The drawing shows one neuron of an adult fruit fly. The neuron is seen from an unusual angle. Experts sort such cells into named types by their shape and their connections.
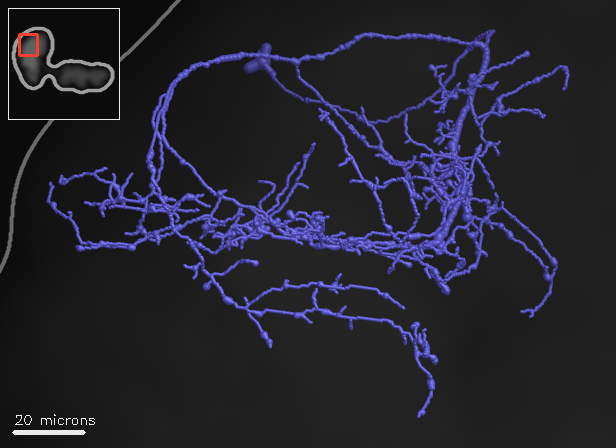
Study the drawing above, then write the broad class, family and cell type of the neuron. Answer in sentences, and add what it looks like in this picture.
It is a central-brain intrinsic neuron. Its family is hemilineage AOTUv2. Its cell type is SMP036. Its cell body lies at the top of the picture. By the scale bar it is about 150 microns wide in this view.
